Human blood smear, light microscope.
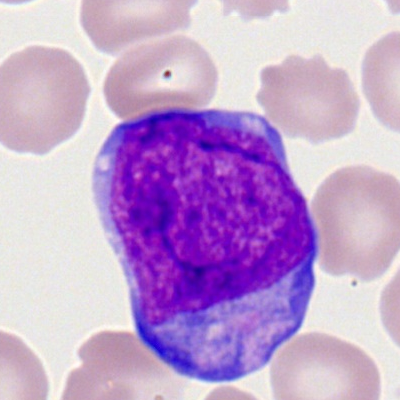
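Myeloblast: the central cell in this stained blood smear. Its outline strikes me as irregular, somewhat angular. The nucleus is one unlobed mass filling most of the cell. Down in the lower cytoplasm I can pick out a few fine pinkish-purple granules, but the cytoplasm holds no vacuoles.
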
